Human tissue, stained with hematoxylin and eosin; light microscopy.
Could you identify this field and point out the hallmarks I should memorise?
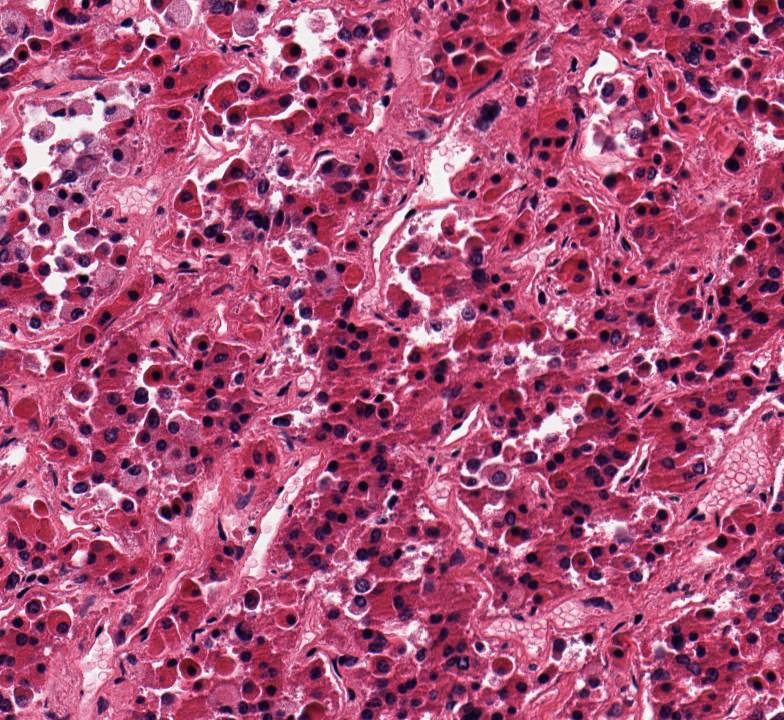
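That's pars distalis of the pituitary. Nests of cells with round, dark nuclei, mostly one to a cell, are split up by thin-walled, slit-like vascular spaces.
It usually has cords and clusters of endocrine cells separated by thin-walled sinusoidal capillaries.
There aren't any glands or epithelium-lined lumens in the field, either.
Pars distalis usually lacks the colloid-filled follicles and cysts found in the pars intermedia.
You'll also notice white cleft-like gaps between cells in places, mostly upper left.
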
